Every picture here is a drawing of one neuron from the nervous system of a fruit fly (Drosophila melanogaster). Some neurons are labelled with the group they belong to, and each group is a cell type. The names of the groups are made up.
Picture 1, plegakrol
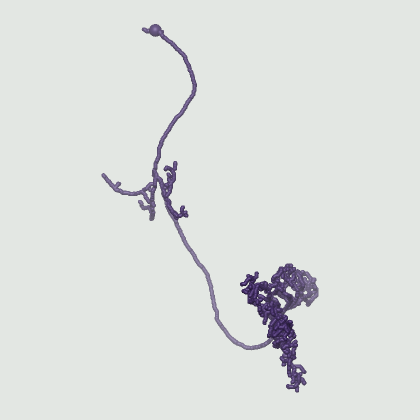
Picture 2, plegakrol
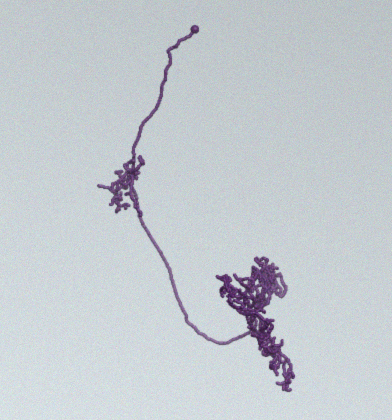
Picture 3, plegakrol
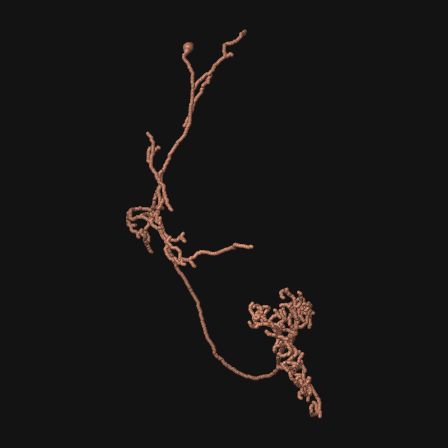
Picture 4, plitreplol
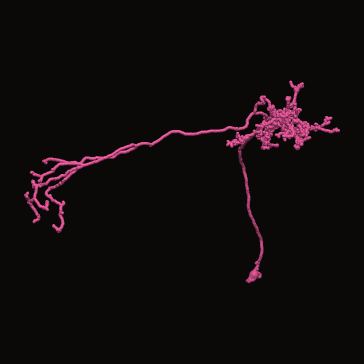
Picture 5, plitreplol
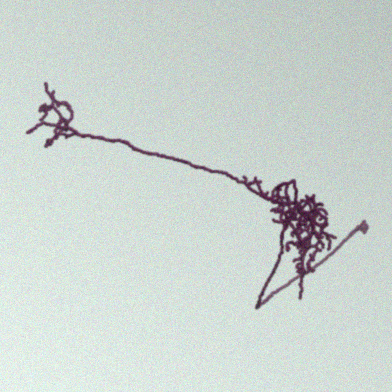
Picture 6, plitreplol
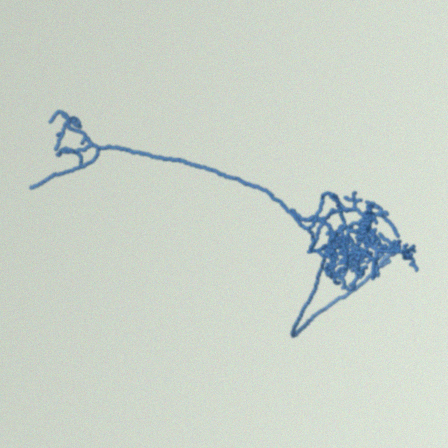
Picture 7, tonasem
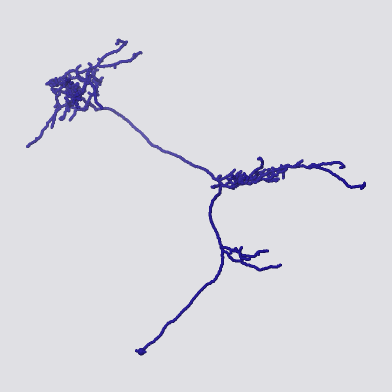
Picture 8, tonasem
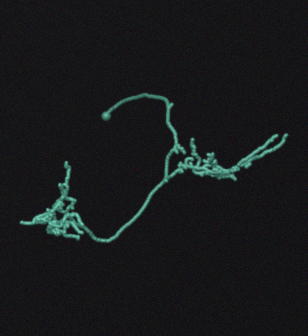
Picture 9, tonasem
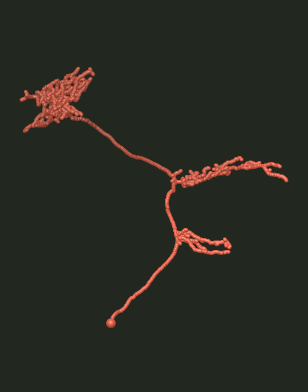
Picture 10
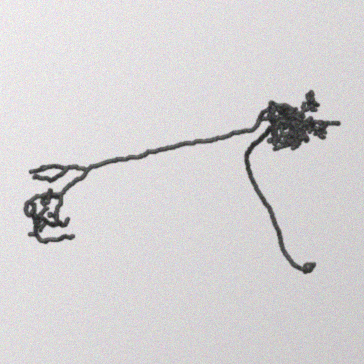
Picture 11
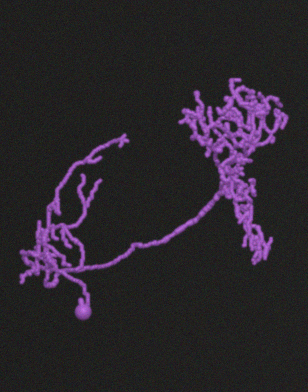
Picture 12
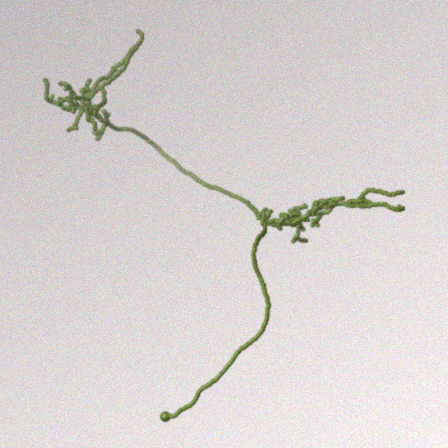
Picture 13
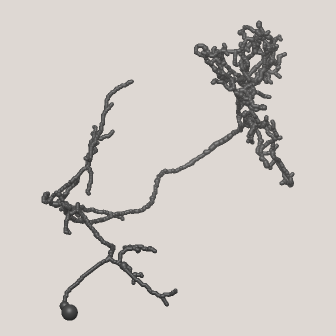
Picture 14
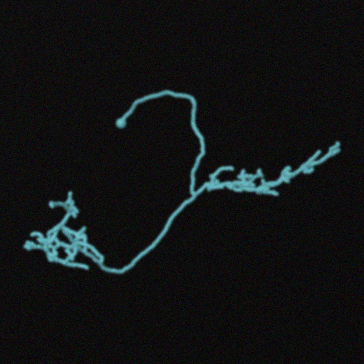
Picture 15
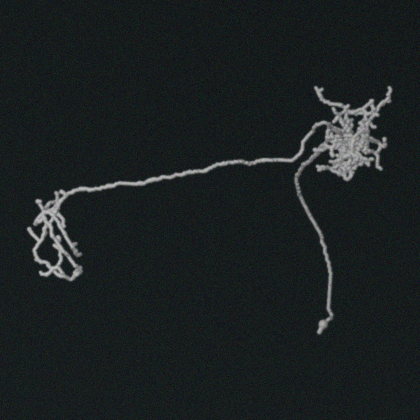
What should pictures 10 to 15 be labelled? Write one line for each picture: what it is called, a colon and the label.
10: plitreplol
11: plegakrol
12: tonasem
13: plegakrol
14: tonasem
15: plitreplol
